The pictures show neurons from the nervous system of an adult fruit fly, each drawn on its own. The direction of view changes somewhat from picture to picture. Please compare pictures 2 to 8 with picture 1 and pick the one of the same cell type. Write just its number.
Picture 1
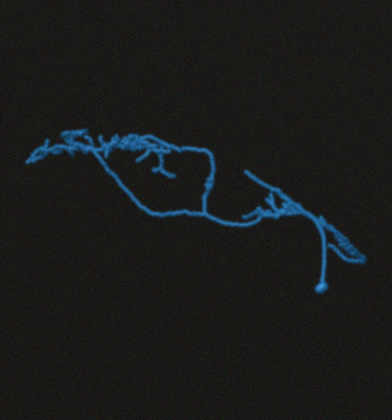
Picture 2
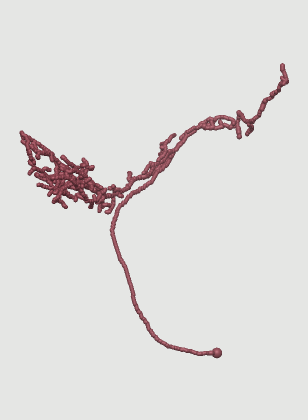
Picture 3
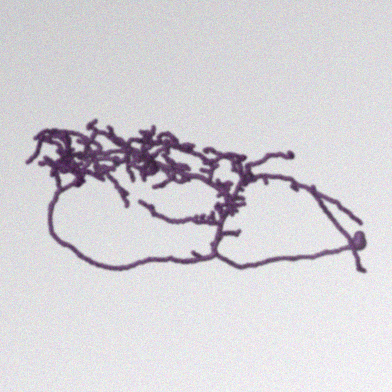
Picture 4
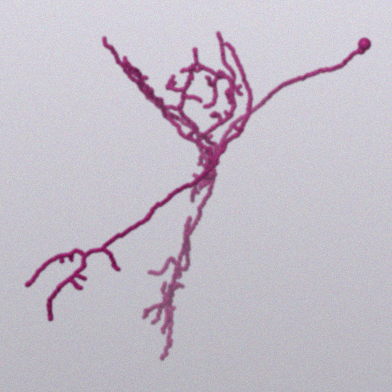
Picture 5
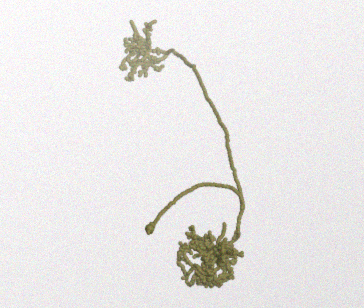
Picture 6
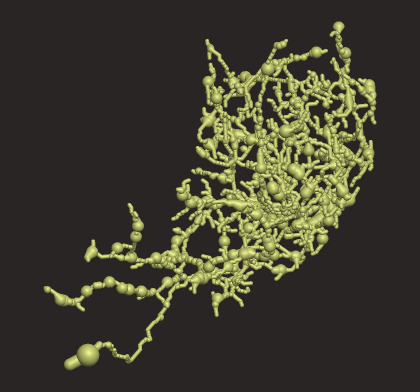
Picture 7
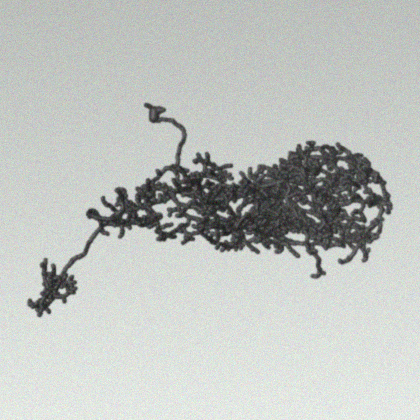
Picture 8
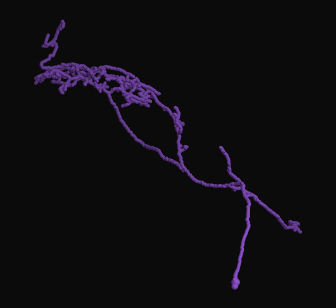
8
